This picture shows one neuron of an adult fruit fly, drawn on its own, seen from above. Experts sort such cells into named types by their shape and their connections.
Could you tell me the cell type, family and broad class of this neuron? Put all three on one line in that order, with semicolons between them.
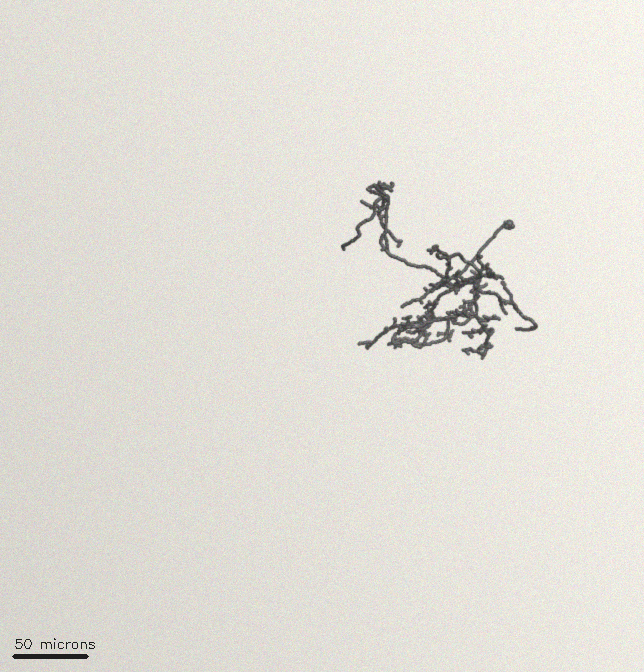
CL123_a; hemilineage CREl1; central-brain intrinsic neuron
